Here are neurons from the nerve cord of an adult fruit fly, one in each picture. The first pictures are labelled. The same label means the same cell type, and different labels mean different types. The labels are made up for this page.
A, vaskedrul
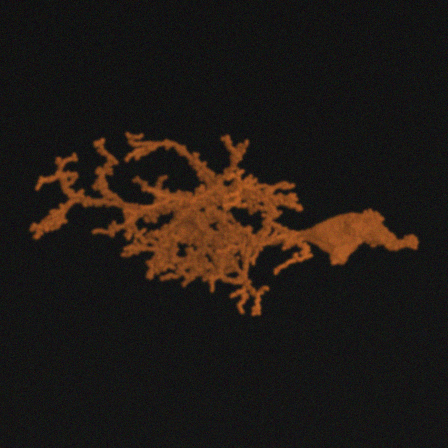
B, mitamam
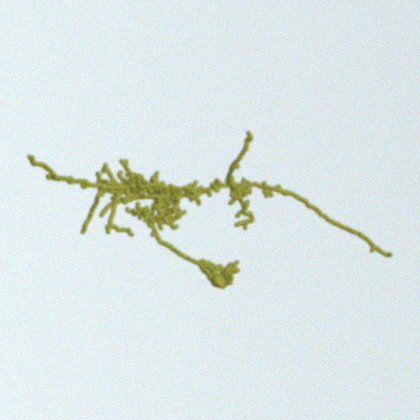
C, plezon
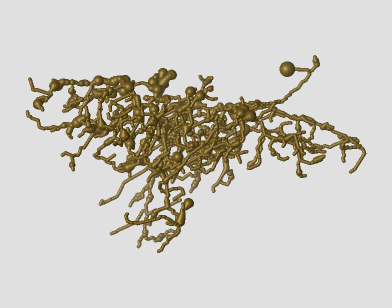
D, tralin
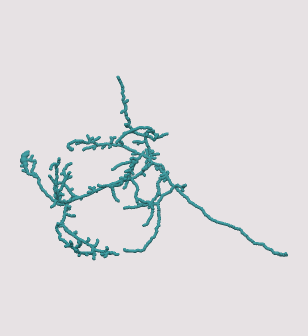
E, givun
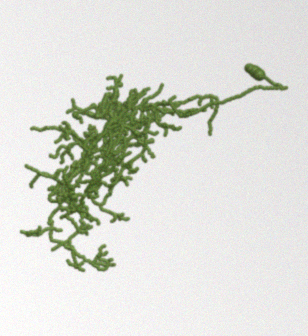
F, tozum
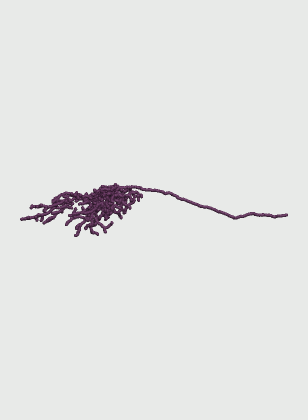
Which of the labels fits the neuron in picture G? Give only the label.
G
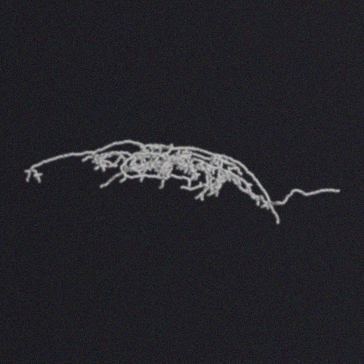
plezon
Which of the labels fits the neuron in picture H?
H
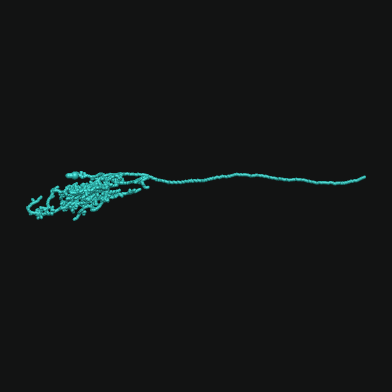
tozum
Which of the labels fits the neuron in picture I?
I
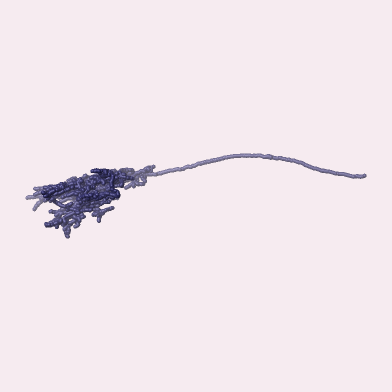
givun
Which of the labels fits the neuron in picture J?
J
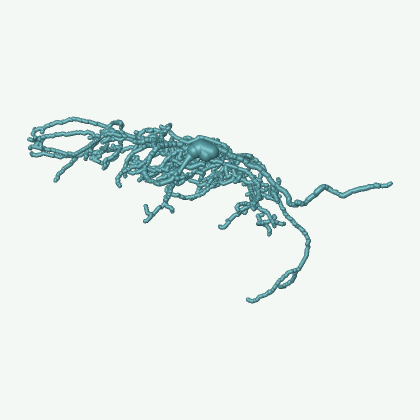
plezon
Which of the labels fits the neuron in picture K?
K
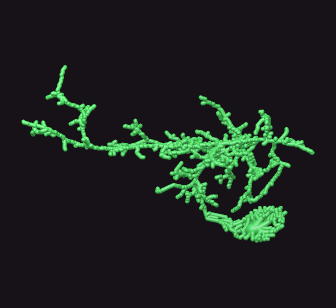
vaskedrul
